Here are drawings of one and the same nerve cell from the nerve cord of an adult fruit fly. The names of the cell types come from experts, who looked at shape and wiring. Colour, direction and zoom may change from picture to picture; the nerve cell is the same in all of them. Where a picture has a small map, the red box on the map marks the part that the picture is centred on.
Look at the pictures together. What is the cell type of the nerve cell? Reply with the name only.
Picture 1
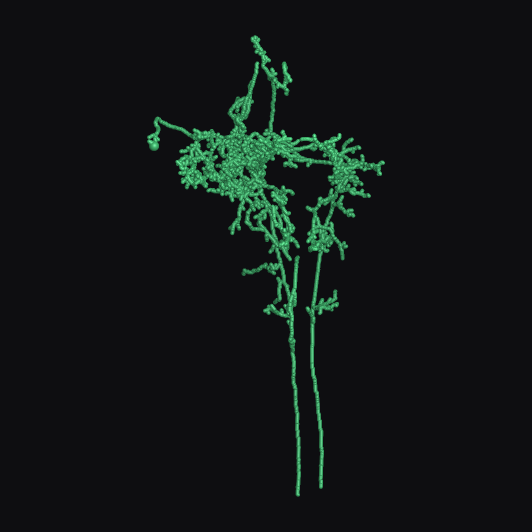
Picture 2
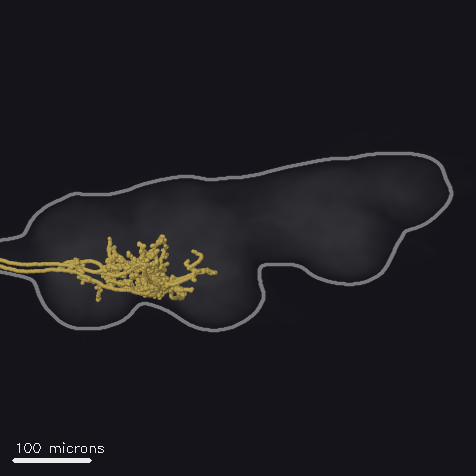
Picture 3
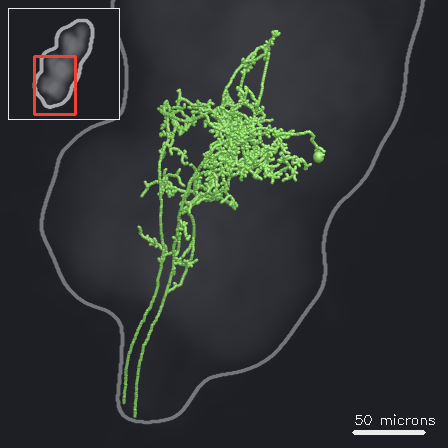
AN09B024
